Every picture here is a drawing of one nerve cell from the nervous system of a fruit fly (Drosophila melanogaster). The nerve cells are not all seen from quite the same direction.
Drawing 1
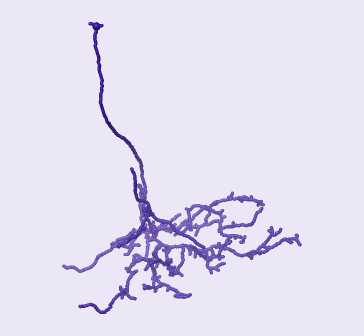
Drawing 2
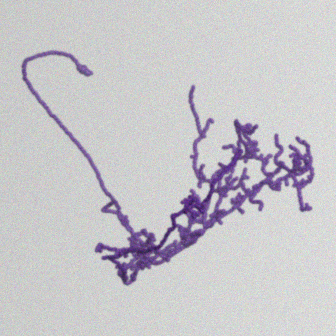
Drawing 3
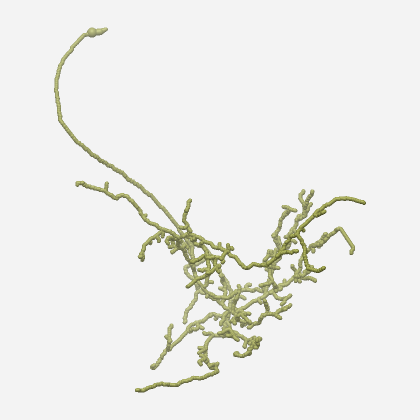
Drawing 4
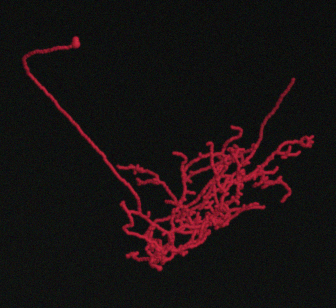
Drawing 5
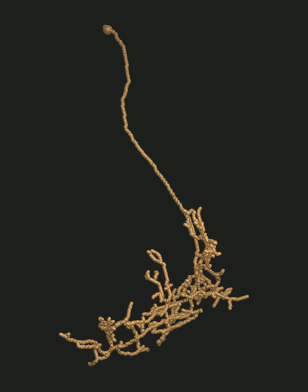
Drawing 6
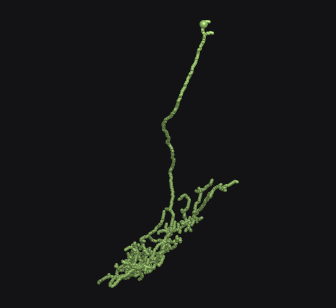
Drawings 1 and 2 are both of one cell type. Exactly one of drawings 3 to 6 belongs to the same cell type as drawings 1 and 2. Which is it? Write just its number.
4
